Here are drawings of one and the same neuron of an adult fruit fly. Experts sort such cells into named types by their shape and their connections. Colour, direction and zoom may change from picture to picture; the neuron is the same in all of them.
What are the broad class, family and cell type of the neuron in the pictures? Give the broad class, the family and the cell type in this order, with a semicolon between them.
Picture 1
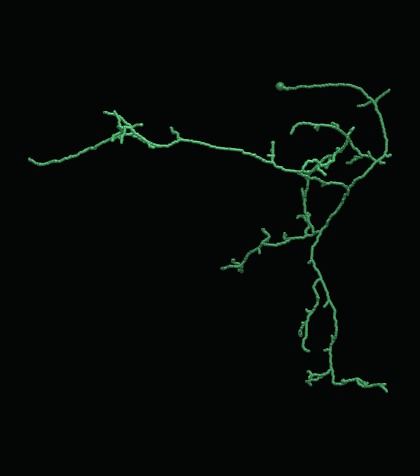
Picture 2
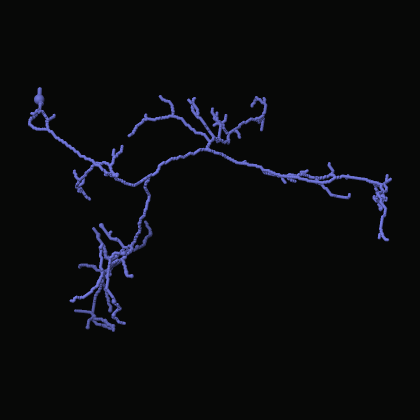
central-brain intrinsic neuron; hemilineage SMPp&v1_posterior; SMP451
